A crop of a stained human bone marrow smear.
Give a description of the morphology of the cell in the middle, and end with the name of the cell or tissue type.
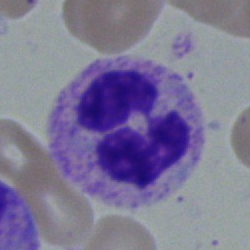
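A small pale gap sits at the centre of the cell, between the nuclear lobes. The chromatin is dark purple and coarsely clumped. Abundant pale lilac cytoplasm holds fine violet granules scattered throughout. The cell is a segmented neutrophil.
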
